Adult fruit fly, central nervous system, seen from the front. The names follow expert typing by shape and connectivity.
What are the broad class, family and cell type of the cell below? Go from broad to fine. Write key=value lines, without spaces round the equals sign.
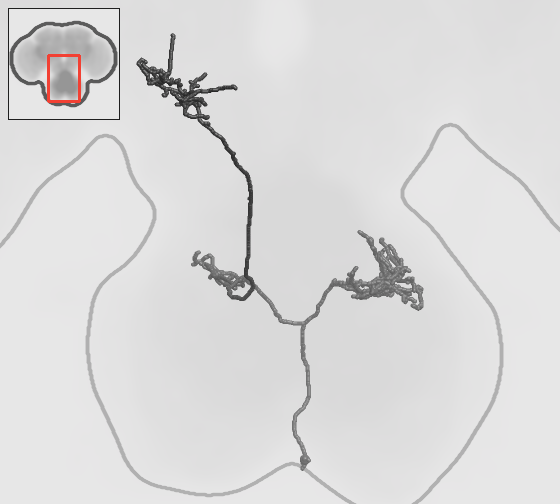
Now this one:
broad_class=ascending neuron
family=hemilineage 06B
cell_type=vMS13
